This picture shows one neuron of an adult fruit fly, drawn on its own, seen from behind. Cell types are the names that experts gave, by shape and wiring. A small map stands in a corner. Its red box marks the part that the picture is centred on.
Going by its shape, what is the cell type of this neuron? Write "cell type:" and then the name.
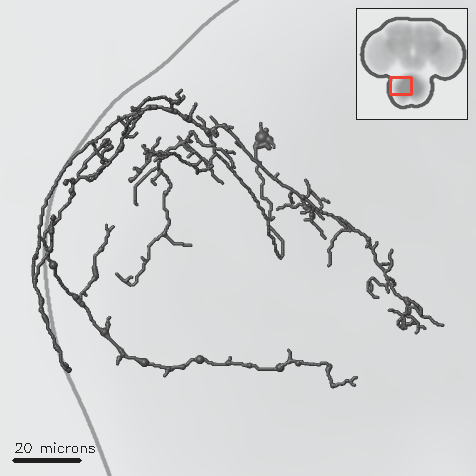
cell type: IN08A036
